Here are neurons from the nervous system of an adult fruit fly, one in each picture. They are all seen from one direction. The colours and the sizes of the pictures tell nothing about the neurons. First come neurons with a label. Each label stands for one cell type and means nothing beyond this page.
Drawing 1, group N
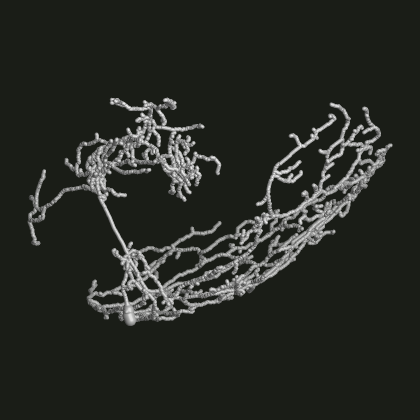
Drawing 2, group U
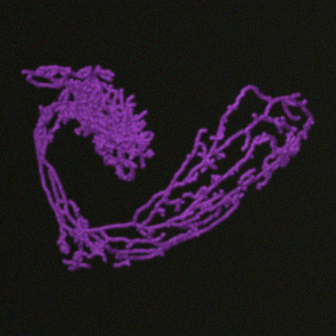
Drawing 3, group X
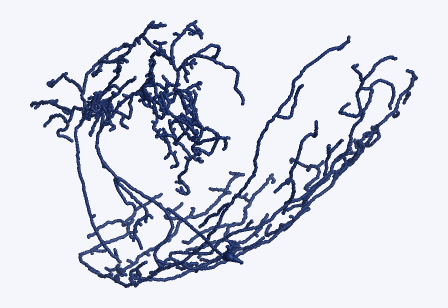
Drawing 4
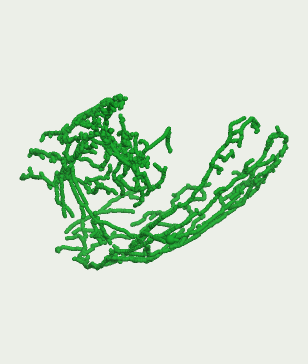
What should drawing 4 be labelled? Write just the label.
group X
